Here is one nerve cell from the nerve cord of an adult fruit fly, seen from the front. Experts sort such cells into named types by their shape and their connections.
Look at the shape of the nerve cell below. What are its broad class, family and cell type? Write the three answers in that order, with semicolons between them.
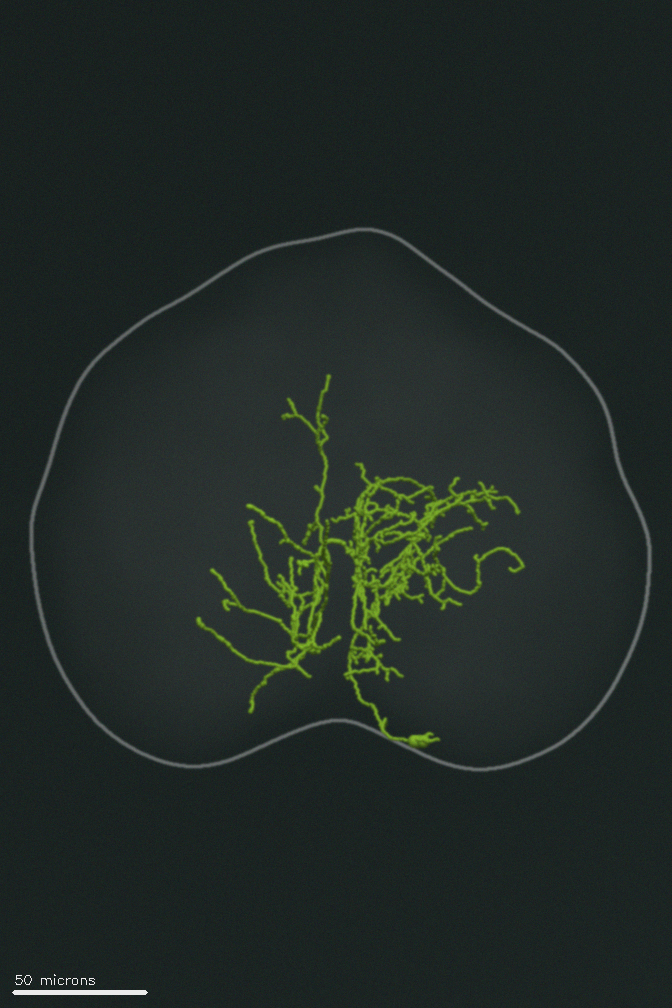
ascending neuron; hemilineage 05B; AN05B048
